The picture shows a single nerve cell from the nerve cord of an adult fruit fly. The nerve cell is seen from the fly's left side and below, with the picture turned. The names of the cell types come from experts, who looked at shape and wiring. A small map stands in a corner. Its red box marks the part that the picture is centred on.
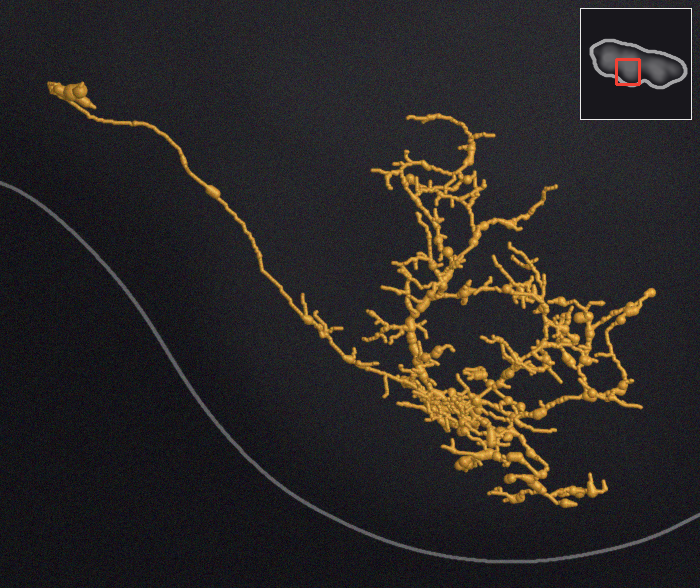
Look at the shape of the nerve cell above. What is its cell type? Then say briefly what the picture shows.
It is of cell type IN13B042. It is a nerve-cord intrinsic neuron. In this view it is wider than it is tall.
